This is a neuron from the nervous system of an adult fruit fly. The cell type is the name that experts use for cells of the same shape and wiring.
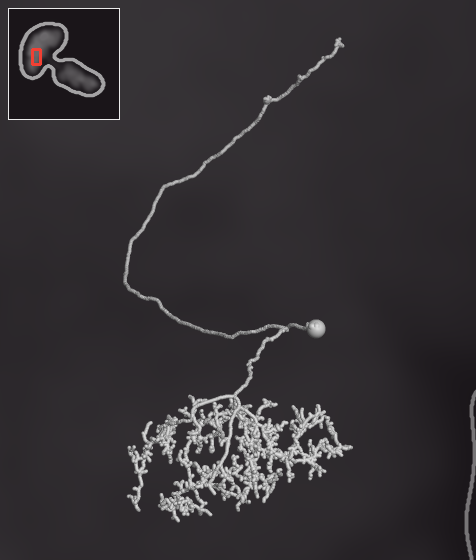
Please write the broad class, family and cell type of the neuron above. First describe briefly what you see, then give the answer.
It lies in the brain. Dozens of branch ends can be seen. This is a visual projection neuron. Its family is LC. It is of cell type LC20b.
